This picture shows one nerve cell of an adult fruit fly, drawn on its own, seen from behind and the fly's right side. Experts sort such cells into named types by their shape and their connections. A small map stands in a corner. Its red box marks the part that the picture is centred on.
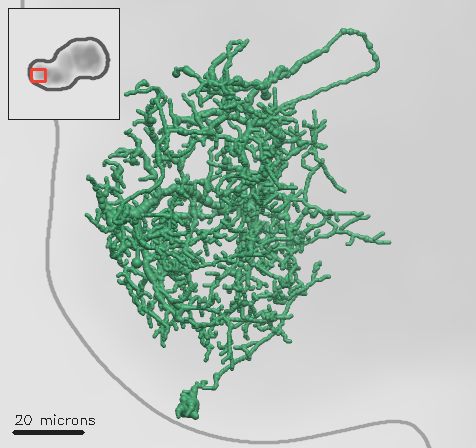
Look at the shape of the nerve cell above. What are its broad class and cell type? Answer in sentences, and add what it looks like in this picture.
This is a nerve-cord intrinsic neuron. The cell type is INXXX466. By the scale bar it is about 110 microns tall in this view. More than a hundred branch ends can be seen.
